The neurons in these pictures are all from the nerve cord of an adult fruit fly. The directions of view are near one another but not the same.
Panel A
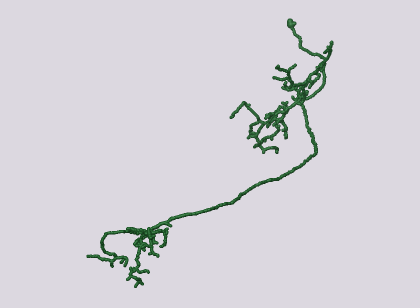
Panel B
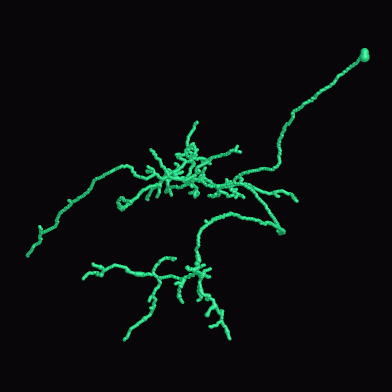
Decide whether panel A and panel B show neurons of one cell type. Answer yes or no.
yes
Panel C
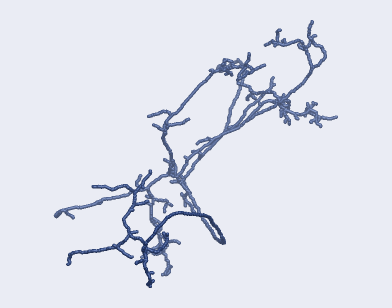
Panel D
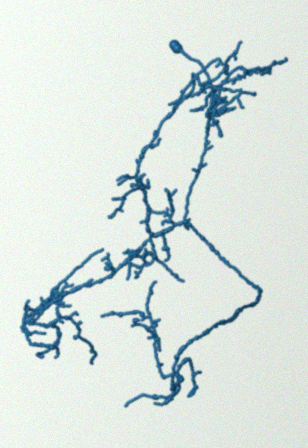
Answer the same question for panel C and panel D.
yes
